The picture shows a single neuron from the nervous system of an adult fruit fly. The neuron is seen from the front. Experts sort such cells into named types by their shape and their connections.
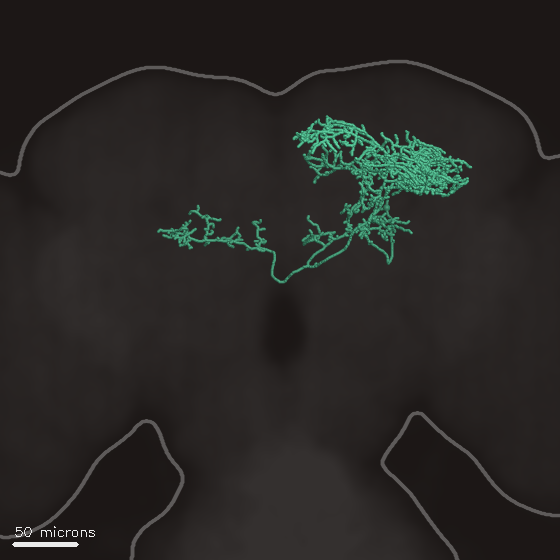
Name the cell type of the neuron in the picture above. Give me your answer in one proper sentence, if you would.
In the scheme of cell types, this neuron is AOTU101m.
